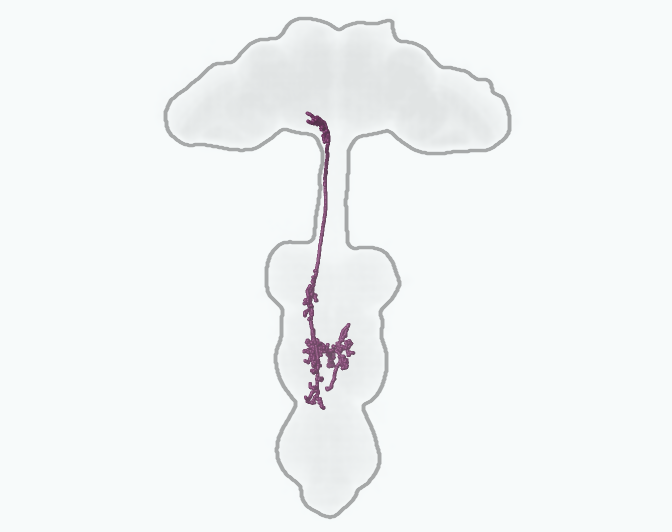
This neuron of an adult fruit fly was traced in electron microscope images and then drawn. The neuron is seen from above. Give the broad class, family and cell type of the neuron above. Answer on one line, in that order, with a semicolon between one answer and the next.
ascending neuron; hemilineage 06B; AN06B068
